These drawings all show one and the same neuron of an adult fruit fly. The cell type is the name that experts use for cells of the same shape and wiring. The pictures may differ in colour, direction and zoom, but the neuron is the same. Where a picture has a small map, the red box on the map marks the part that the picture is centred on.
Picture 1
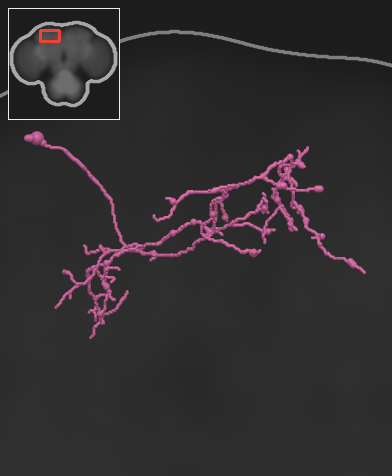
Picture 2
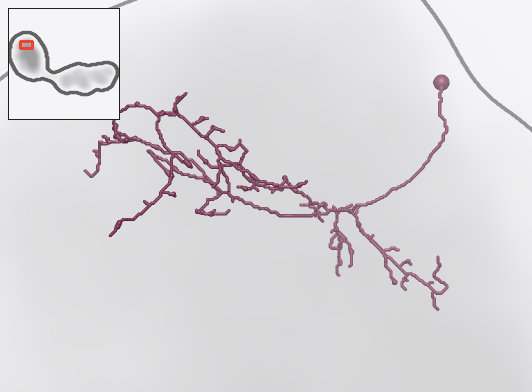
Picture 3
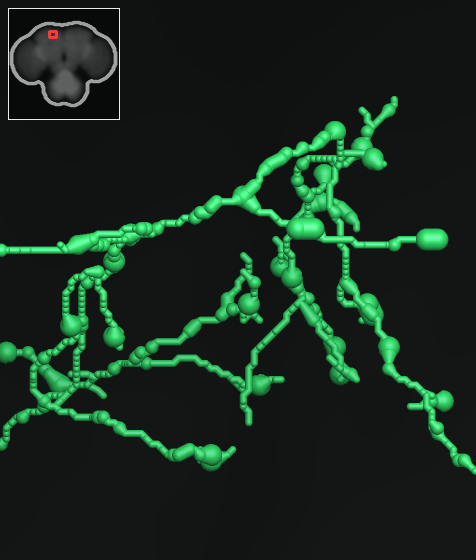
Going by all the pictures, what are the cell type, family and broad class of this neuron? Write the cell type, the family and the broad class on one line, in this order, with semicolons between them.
CB2787; hemilineage VLPd&p1_posterior; central-brain intrinsic neuron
